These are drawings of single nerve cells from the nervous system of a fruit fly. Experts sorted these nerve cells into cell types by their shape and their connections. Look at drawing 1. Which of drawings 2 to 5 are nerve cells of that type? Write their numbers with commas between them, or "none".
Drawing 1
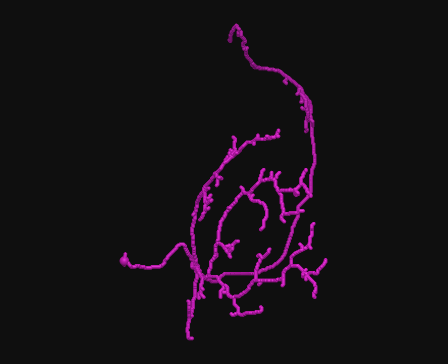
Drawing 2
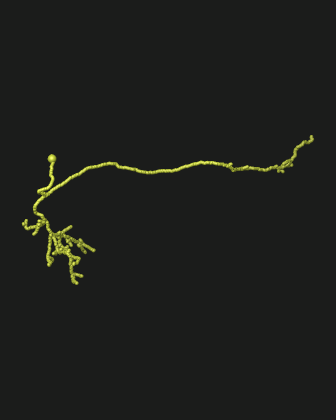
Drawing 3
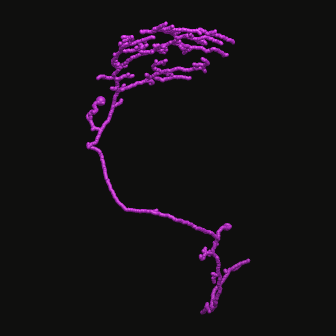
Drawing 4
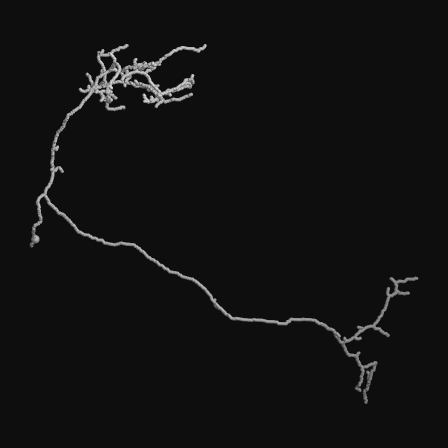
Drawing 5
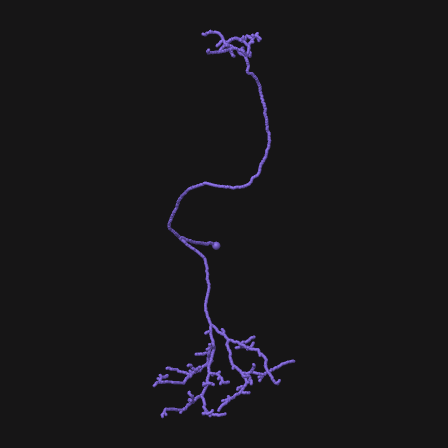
3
